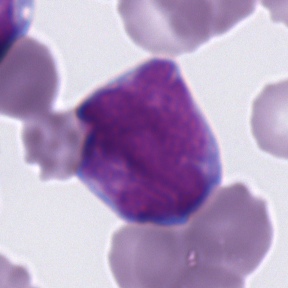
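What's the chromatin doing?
Fine and evenly stippled right across the nucleus.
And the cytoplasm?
Just a thin blue rim, no granules, and no vacuoles anywhere in the cell.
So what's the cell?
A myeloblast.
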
